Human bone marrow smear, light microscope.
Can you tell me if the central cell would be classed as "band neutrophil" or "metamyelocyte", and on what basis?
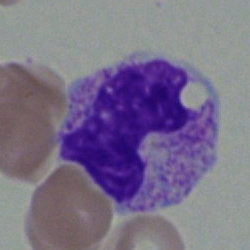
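Take it slowly: it's a metamyelocyte.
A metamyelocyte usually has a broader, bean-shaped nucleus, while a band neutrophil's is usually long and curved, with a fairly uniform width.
The nucleus here, deeply indented on its right side, is kidney-like, which fits the broad bean form rather than a long band. The chromatin is dense and dark purple. Fine pinkish-lilac granules fill the cytoplasm, and a single round clear vacuole sits at the upper right.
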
